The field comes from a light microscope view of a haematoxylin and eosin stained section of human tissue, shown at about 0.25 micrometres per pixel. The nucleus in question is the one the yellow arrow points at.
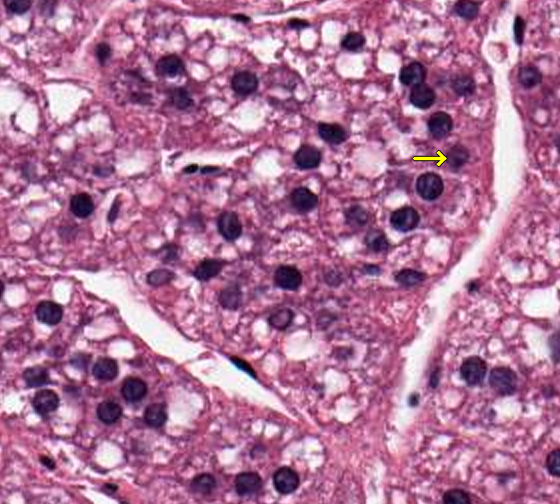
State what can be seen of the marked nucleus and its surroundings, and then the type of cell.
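The nucleus is round and about the same size as the nuclei of neighbouring cells. The nucleus is less dark and less sharply outlined than the very dark round nuclei just below it. The cell lies within a closely packed group of similar cells, a short distance from a narrow pale channel running down its right side. Type of cell: adrenal cortical cell.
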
